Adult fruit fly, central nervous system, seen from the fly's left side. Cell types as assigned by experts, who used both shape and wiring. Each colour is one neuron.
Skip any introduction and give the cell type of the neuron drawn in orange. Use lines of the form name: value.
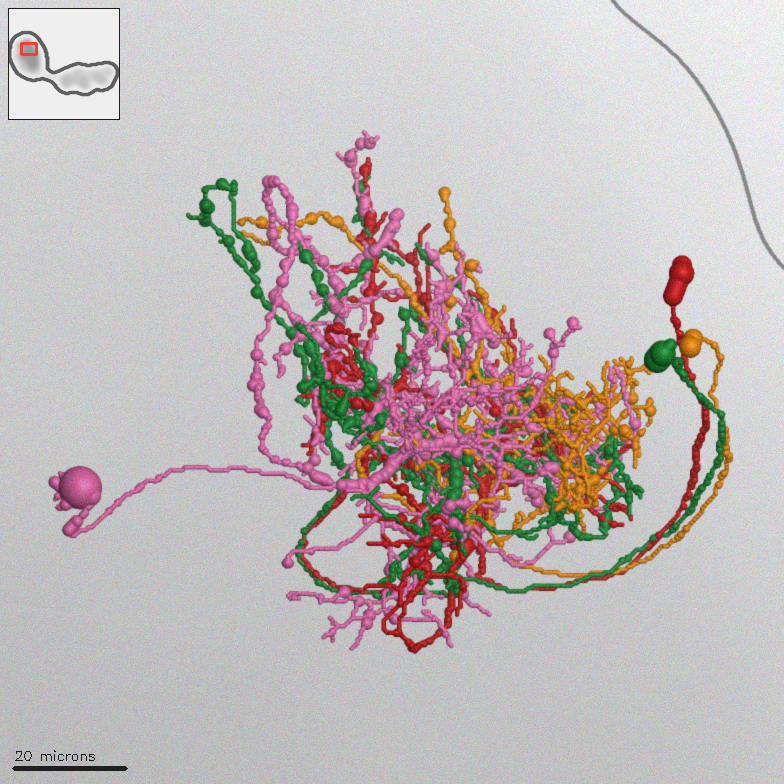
cell type: PLP086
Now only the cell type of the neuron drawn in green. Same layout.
cell type: PLP084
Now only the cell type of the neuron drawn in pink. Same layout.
cell type: PLP058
